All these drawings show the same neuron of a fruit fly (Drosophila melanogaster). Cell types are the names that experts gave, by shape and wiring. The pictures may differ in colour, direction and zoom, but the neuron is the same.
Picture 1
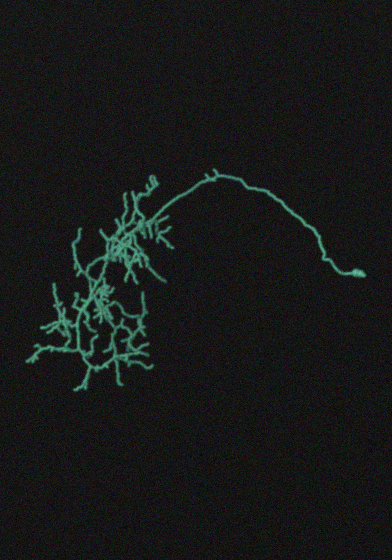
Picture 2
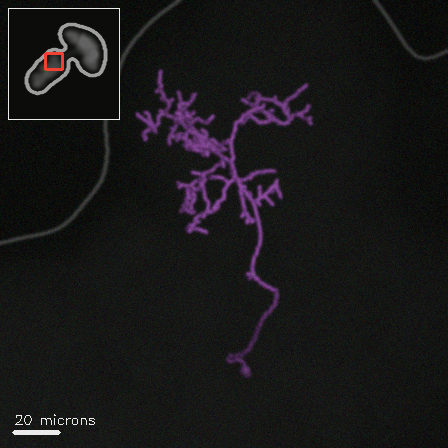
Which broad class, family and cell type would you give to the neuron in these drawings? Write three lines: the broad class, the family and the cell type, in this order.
nerve-cord intrinsic neuron
hemilineage 12B
IN12B078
